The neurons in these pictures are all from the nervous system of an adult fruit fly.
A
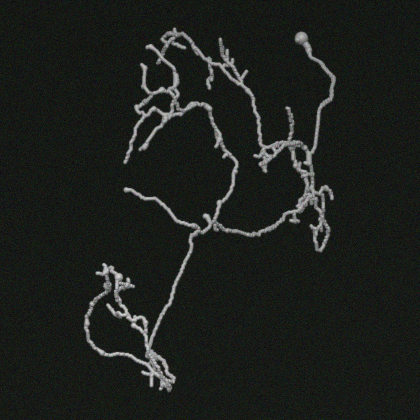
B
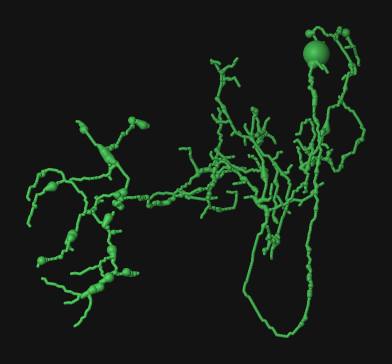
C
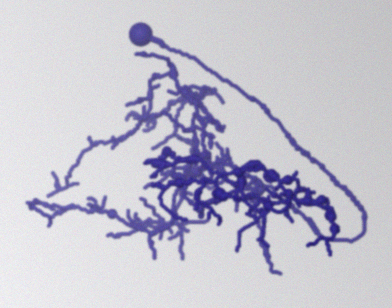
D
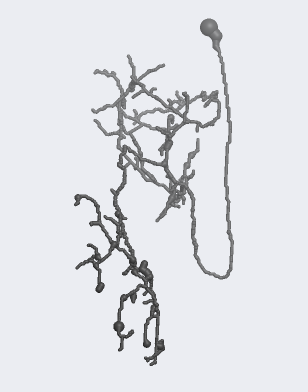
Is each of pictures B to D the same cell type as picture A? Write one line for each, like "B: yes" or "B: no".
B: no
C: no
D: no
